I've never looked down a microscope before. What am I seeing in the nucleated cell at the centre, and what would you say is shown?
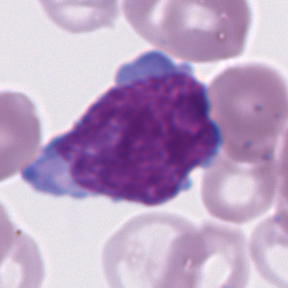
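Look first at the nucleus: it is one unsegmented mass, with no lobes. Now move out to the cytoplasm, where you will find no distinct granules and no clear vacuoles. Follow its margin and you can see it bulging out in small, irregular blebs. This cell is a myeloblast.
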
